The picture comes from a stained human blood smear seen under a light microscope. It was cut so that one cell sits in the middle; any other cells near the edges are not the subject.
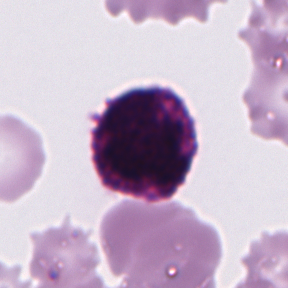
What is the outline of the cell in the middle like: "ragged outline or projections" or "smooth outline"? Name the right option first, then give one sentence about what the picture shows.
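Ragged outline or projections. The cell is round in outline with a slightly ragged edge.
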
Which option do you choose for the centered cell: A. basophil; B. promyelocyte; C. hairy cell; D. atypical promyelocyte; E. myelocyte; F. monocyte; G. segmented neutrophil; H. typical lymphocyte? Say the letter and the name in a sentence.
The correct option here is A; the middle cell is a basophil.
